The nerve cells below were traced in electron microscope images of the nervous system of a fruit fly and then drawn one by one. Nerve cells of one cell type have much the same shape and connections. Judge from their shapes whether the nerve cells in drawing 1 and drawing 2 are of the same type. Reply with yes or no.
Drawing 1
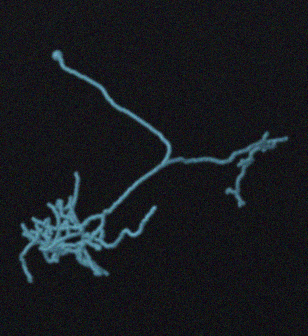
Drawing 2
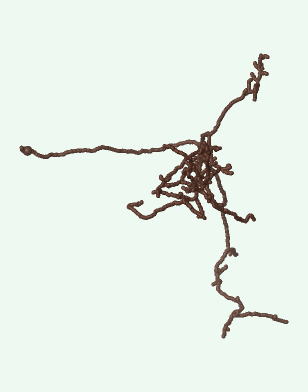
yes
